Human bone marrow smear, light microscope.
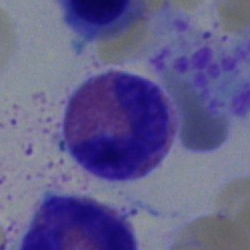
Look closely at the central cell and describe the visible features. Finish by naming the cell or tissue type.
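Its outline is round and smooth. The nucleus forms a curved band lying along the right side and the bottom of the cell. Within that curve the cytoplasm fills a large area, and no clear vacuoles are seen in it. This cell is an eosinophil.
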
